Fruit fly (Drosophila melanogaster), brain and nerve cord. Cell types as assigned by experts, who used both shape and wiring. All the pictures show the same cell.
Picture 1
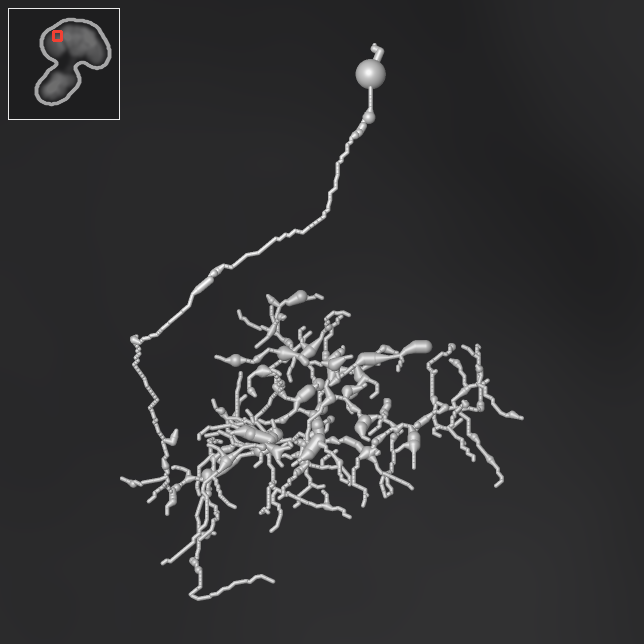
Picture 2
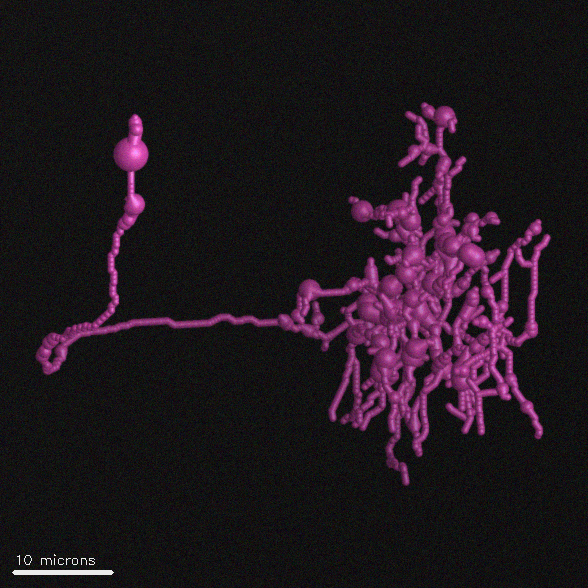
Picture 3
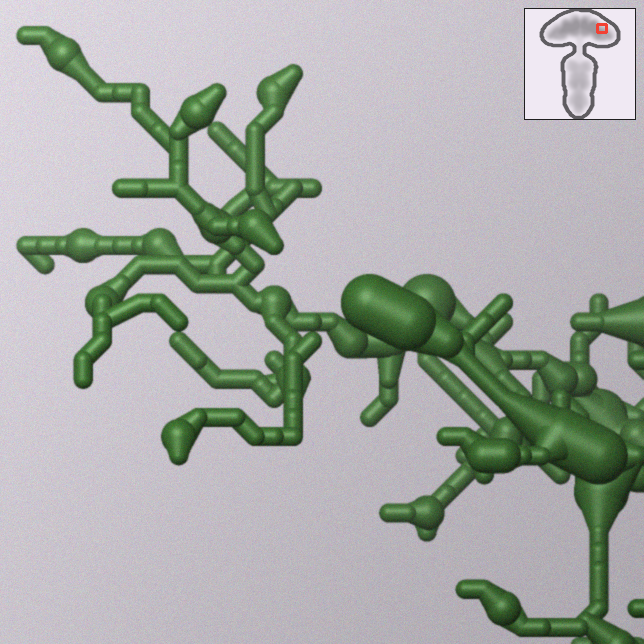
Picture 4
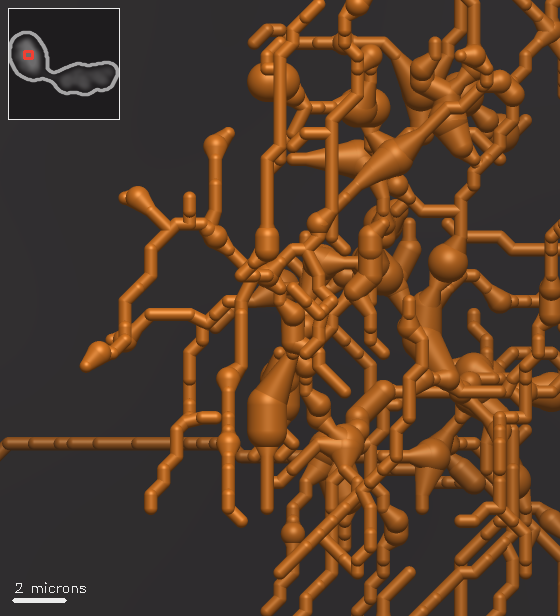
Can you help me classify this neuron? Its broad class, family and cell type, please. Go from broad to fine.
optic-lobe intrinsic neuron; Cm; Cm3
